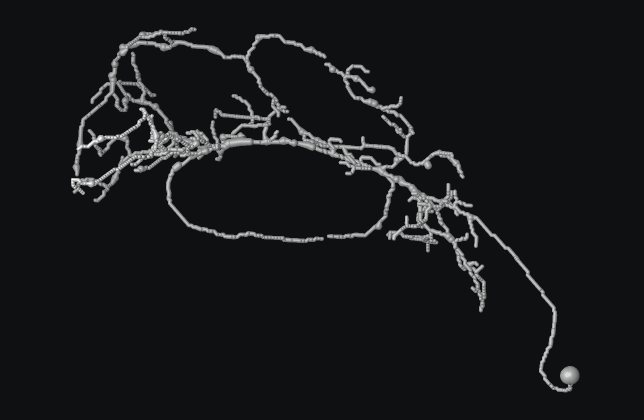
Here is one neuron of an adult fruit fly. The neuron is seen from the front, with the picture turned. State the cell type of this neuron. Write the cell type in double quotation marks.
"IN17A109"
